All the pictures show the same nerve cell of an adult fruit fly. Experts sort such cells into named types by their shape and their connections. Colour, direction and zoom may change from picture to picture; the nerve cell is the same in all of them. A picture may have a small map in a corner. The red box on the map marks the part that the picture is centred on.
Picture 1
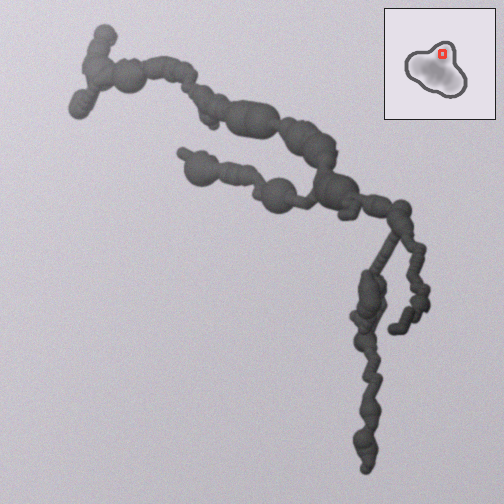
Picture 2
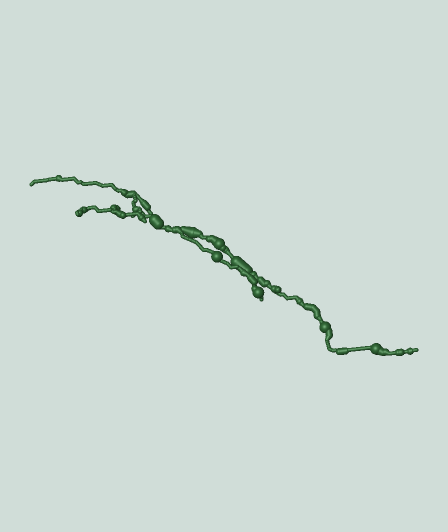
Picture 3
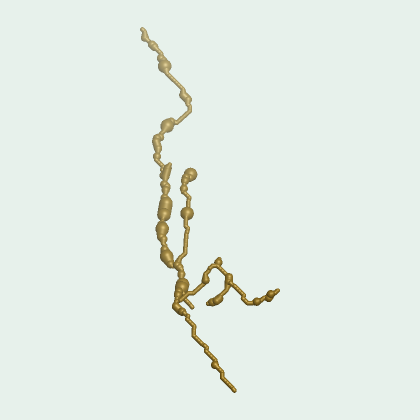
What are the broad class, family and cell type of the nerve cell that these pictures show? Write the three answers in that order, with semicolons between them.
sensory neuron entering the nerve cord; class mechanosensory tactile; SNta27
